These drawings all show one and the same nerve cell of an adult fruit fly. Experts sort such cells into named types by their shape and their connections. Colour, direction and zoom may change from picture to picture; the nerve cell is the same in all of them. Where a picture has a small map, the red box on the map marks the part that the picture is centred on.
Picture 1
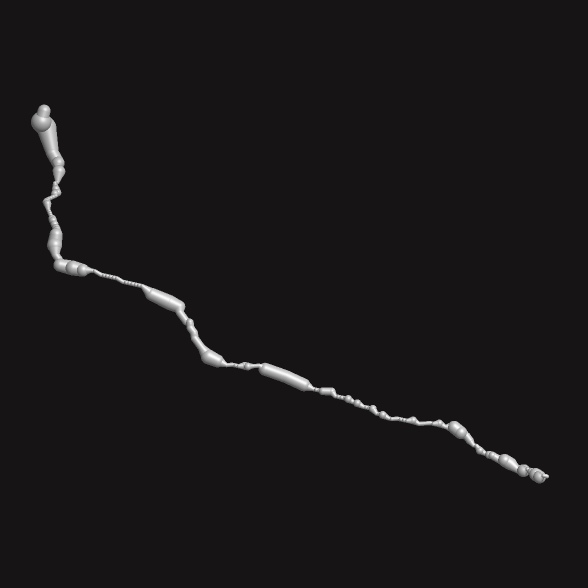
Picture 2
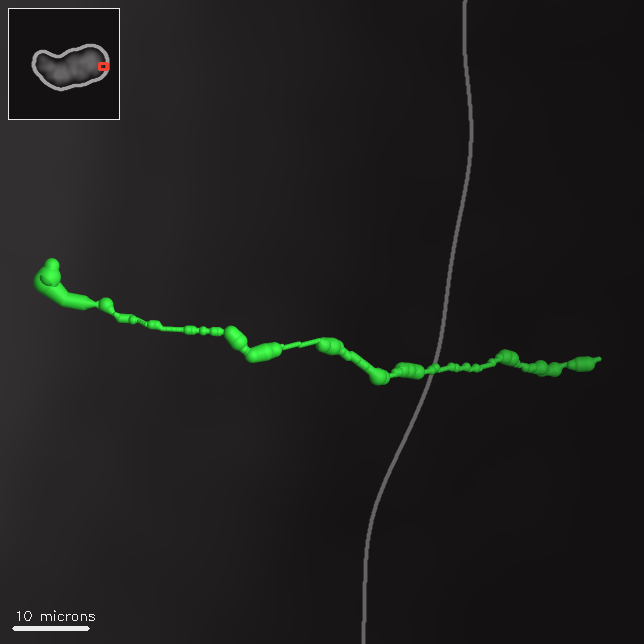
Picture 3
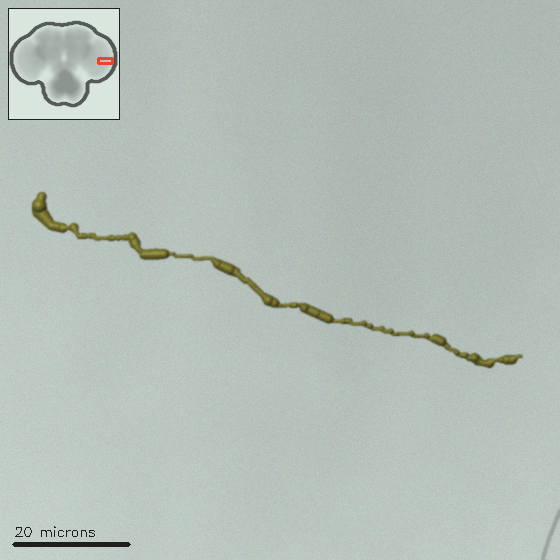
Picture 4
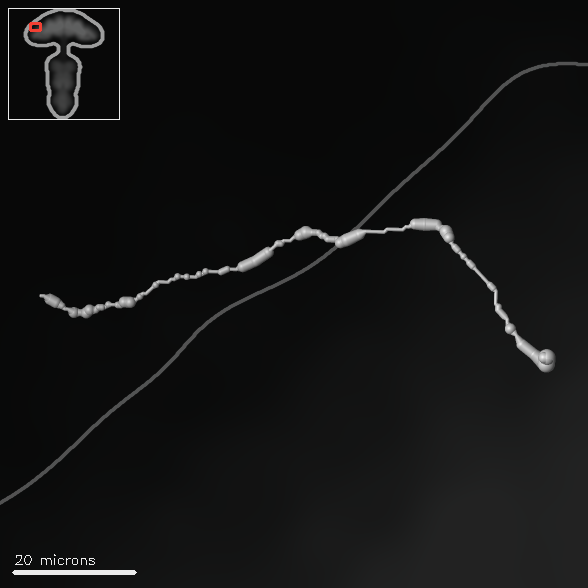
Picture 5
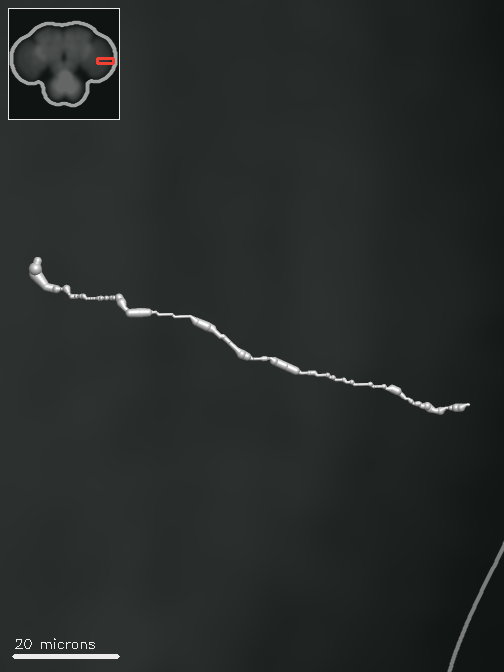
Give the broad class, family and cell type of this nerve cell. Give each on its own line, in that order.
photoreceptor or other optic-lobe sensory neuron
class visual
R7p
